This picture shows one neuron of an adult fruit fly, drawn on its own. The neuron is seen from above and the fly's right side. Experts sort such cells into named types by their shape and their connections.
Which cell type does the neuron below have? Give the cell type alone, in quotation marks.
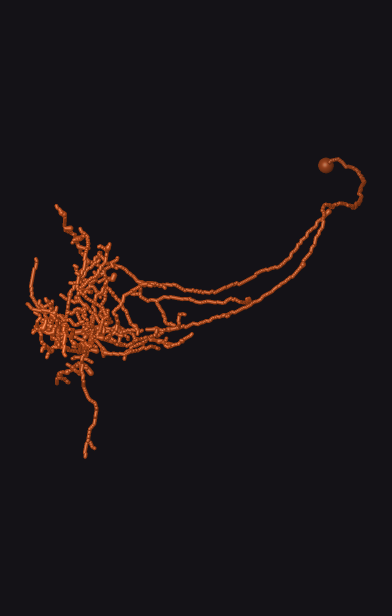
"WED042"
